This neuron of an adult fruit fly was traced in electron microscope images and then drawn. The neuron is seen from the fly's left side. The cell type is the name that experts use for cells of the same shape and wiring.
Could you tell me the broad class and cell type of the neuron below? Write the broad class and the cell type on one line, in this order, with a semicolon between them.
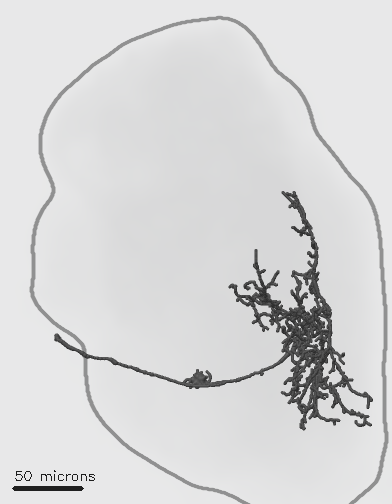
motor neuron of the brain; PS349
